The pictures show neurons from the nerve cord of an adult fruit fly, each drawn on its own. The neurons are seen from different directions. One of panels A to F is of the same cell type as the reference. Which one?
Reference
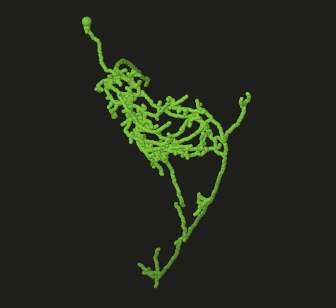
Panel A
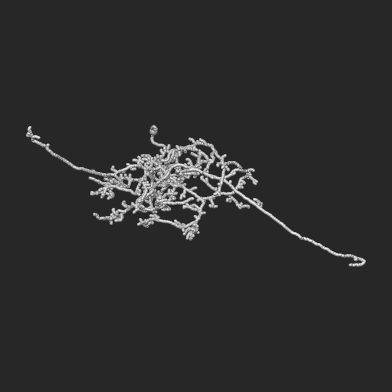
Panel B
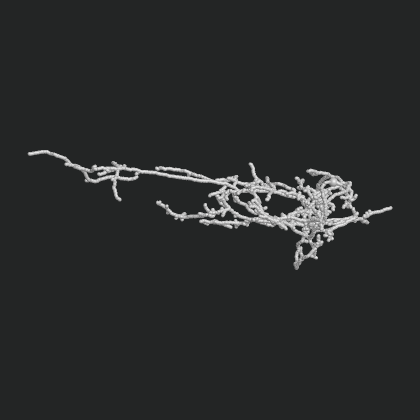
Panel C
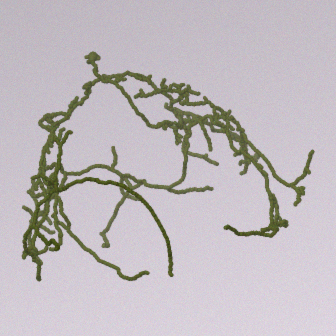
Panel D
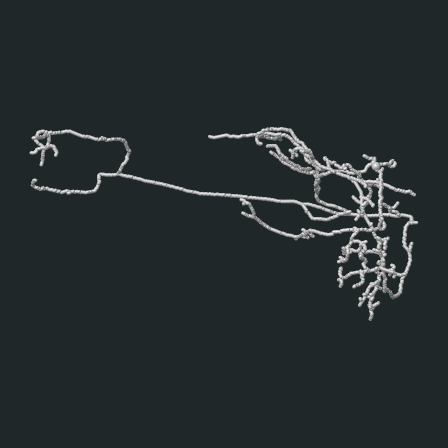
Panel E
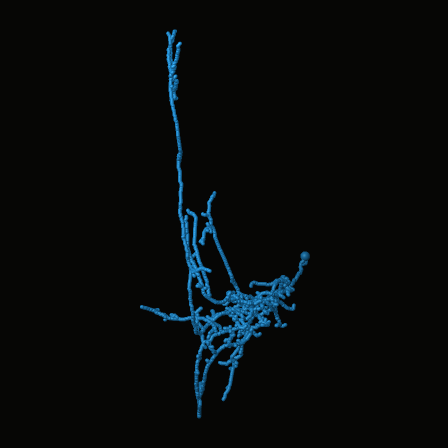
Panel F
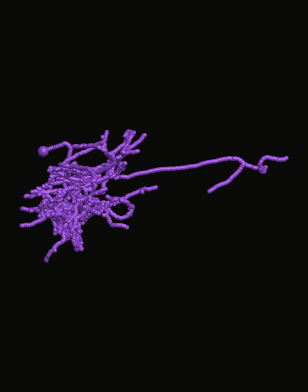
E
